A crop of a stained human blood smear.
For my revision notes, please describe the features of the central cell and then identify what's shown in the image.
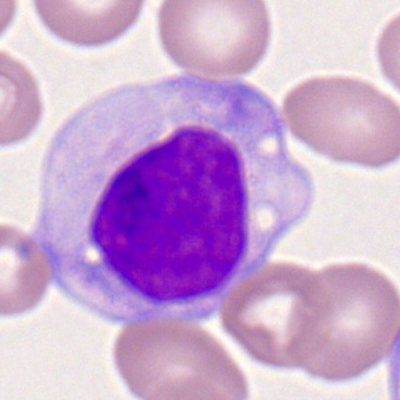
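The outline strikes me first: irregular rather than smoothly round. On the right edge, a small rounded bulge projects. Around the nucleus runs a fairly broad rim of pale grey-blue cytoplasm. Within it I can make out a few small, clear, round vacuoles. This is a monocyte.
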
